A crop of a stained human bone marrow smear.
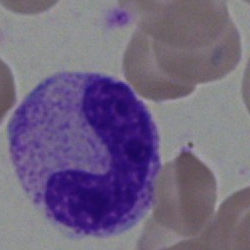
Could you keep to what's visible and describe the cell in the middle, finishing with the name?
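Round and smooth outline on this one. The nucleus is curved like a bean, indentation facing left, and it lies along the right and lower side of the cell. There's plenty of cytoplasm, pale lilac in colour. It's a band neutrophil.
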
